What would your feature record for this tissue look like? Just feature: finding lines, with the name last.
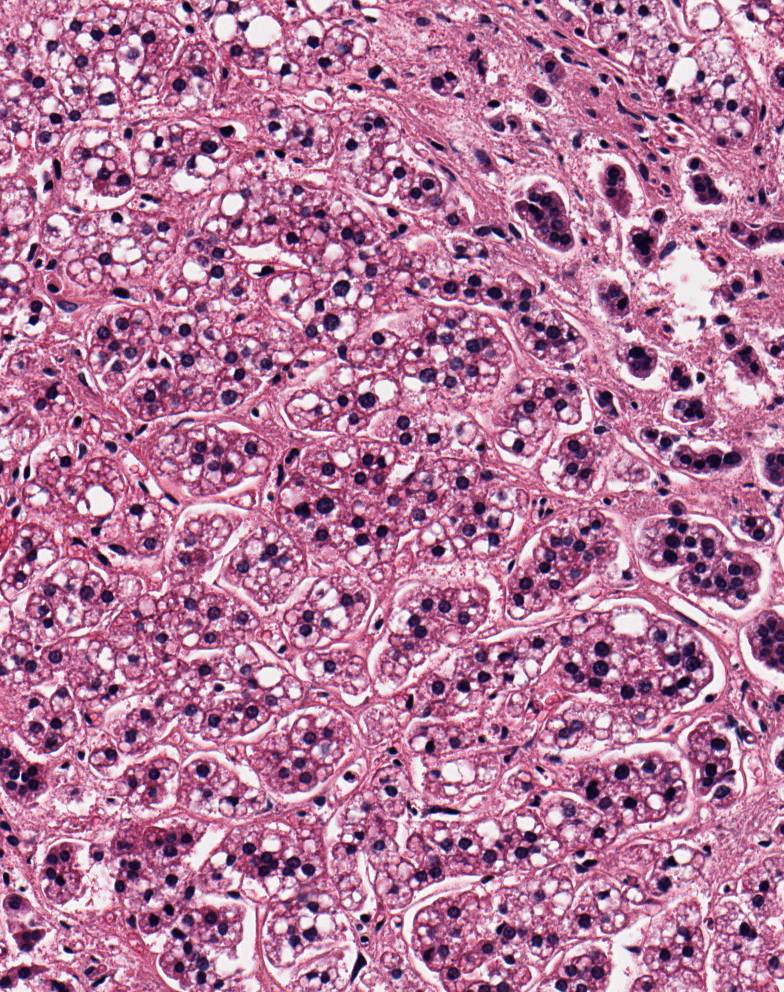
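Arrangement: cells in rounded nests, it seems, across most of the field
Cytoplasm: most nest cells filled with many small clear vacuoles, so a bubbly look
Partitions: thin pink fibrous strands between the nests, holding flattened elongated nuclei
Lumen: none, as far as I can see, at the centre of any nest, so no central glandular lumen
Name: adrenal gland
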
